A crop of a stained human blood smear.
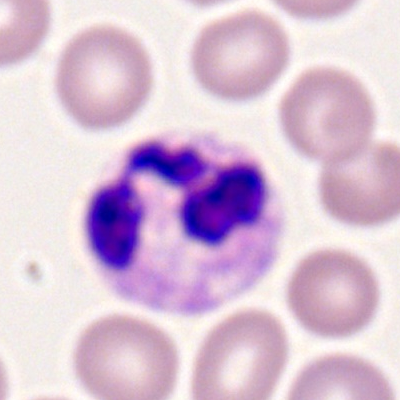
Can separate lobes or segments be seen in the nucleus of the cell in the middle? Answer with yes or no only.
Yes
